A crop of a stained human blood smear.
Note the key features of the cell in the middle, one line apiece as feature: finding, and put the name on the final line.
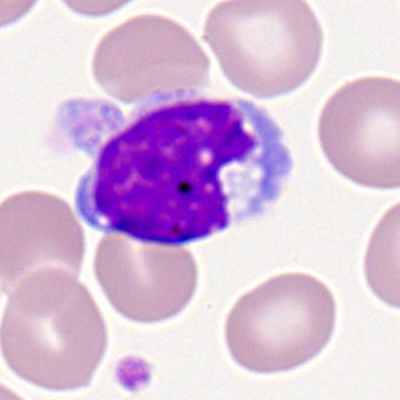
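Lobe: pale, cytoplasmic, jutting out at the upper left, I note.
Nucleus: fills most of the cell, as far as I can see.
Notch: cut into the right side of the nucleus.
Vacuoles: clear, clustered in the cytoplasm beside that notch.
Name: monocyte.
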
